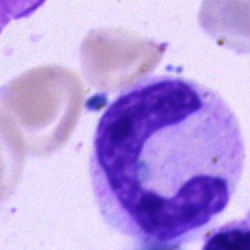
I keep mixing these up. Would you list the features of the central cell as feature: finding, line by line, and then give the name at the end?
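Nucleus: single curved band shaped like a C, open towards the right
Chromatin: dark purple, coarsely clumped
Cytoplasm: abundant, pale lilac
Granules: only fine and faint; no large coarse granules
Name: band neutrophil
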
